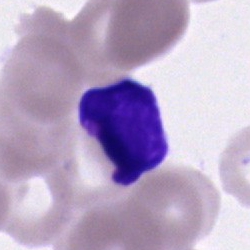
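Lymphocyte, the cell at centre of a stained bone marrow smear. Its outline is angular and irregular, not round. A nucleus of dense, dark purple chromatin fills nearly all of the cell, with a small pale pinkish-lilac patch at its left edge.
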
